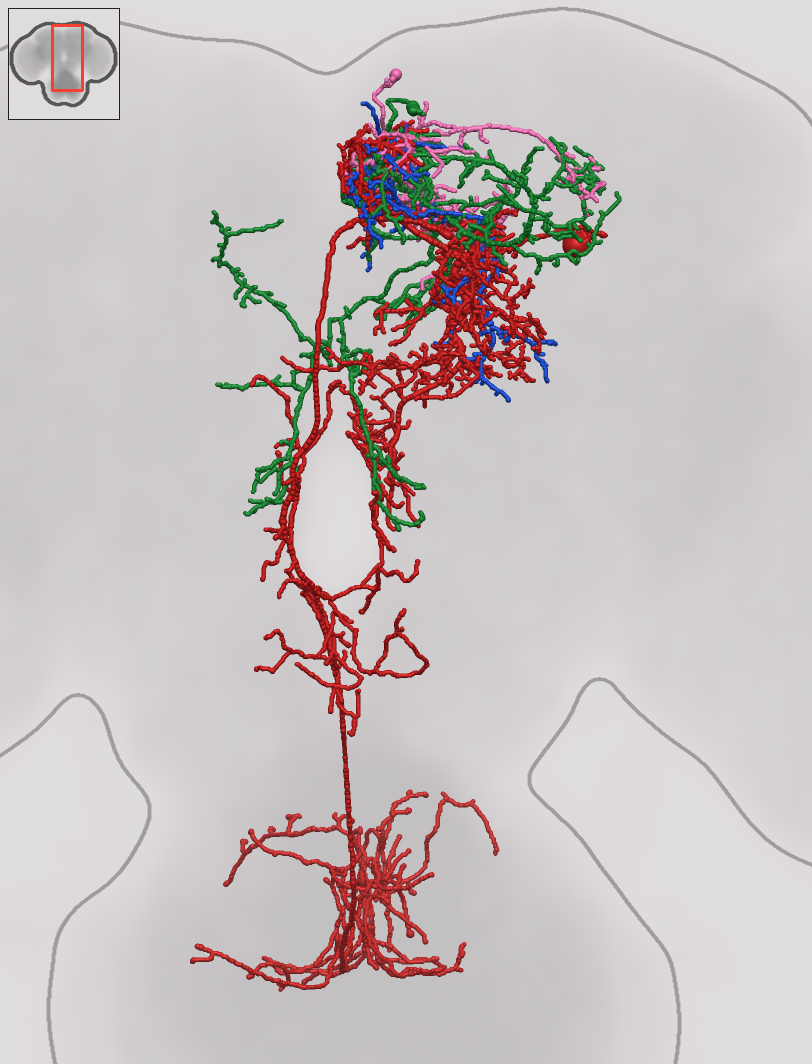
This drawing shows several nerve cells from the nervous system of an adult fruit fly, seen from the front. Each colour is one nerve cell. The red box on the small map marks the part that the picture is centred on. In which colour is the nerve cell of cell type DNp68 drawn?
red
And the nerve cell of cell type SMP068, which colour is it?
blue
